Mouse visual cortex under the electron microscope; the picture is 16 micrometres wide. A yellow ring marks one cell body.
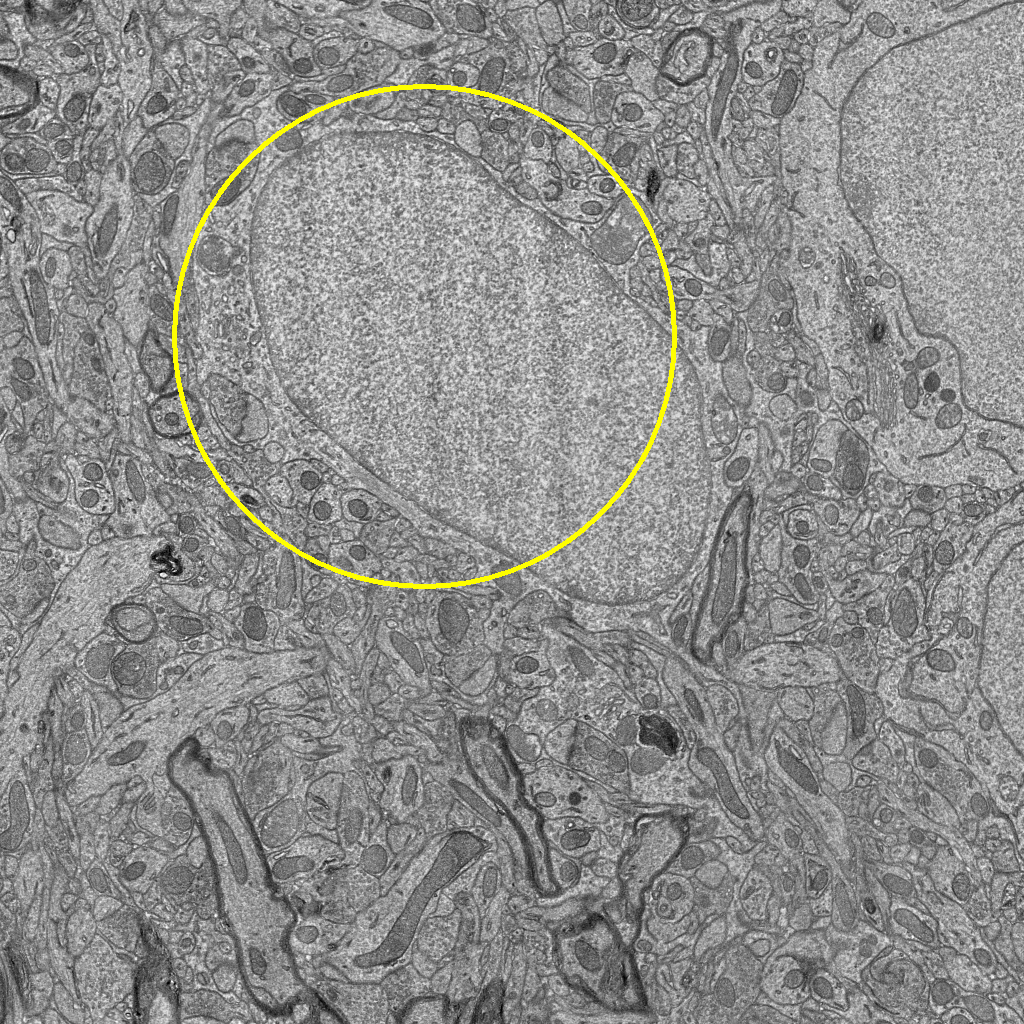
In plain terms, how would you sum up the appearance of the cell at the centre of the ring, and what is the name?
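Nucleus extends past the ring at lower right. Outline smooth; no deep infoldings. Chromatin finely granular, evenly spread, no large dark clumps. No thick dark chromatin band lining the inside of the envelope. Cell: astrocyte.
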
